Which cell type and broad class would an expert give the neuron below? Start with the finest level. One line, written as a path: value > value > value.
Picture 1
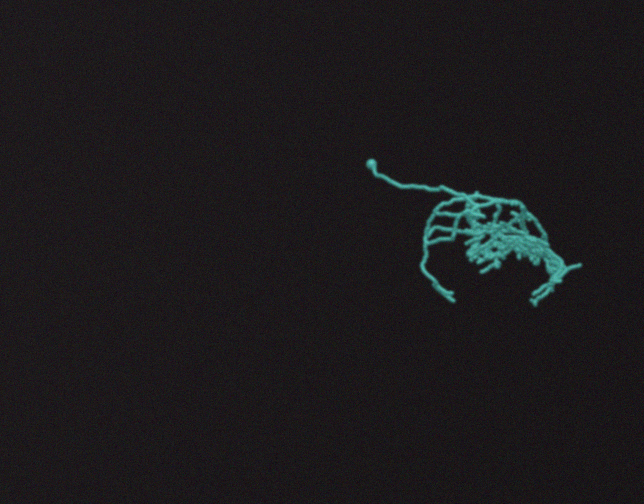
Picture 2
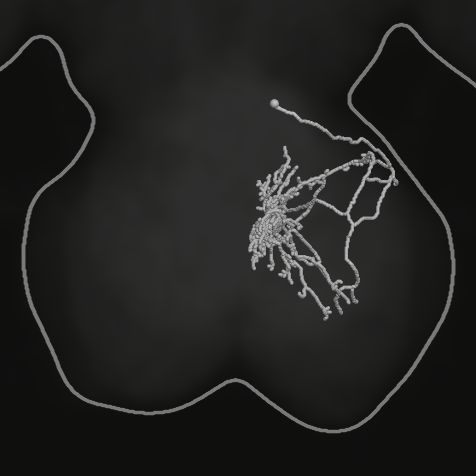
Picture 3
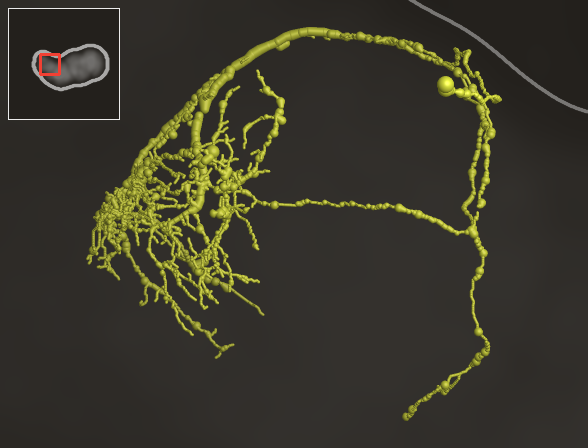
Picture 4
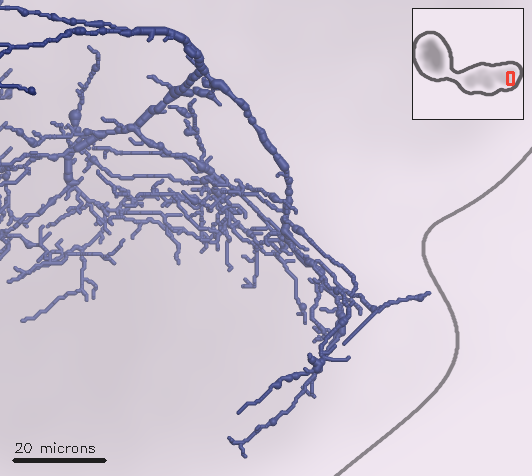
INXXX227 > nerve-cord intrinsic neuron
